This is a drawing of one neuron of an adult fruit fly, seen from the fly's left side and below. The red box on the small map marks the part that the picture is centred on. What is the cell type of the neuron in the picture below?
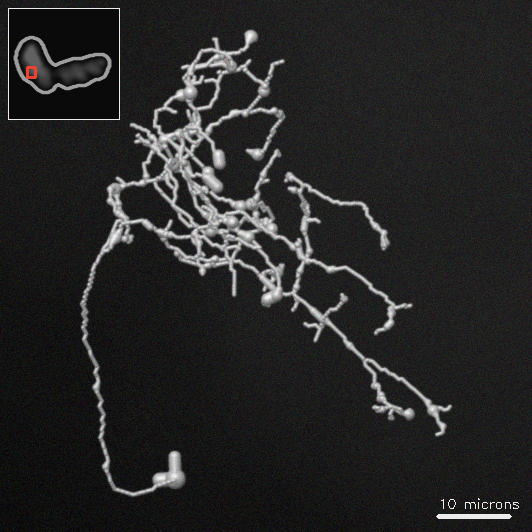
GNG381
